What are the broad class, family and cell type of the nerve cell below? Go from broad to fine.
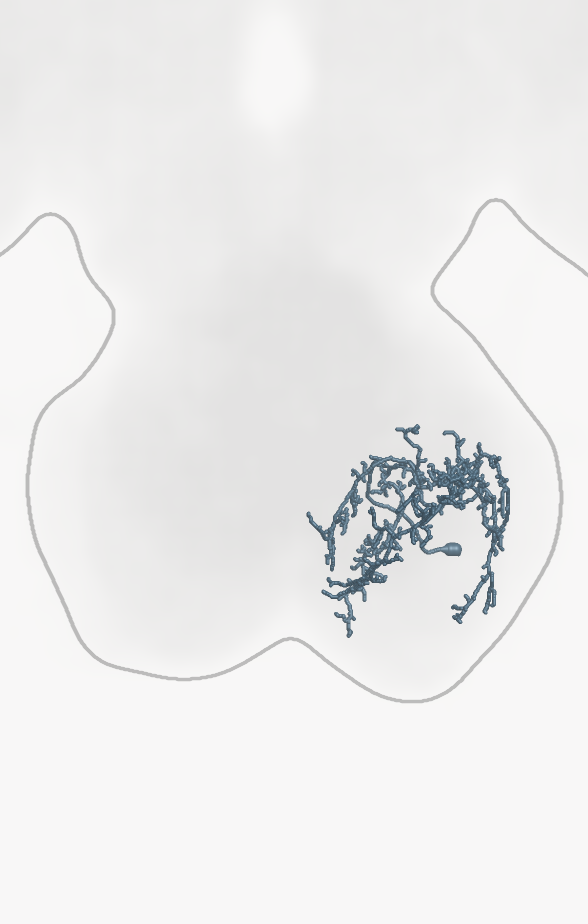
nerve-cord intrinsic neuron; hemilineage 03A; IN03A043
